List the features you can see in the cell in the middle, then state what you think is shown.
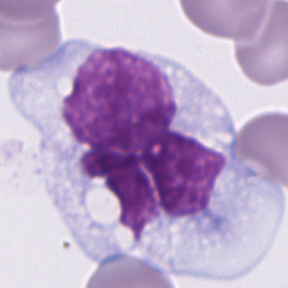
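I notice the nucleus is irregularly folded, with deep clefts dividing it into lobe-like parts. The chromatin looks finely lacy, with small pale spots rather than coarse dark clumps. Around it the cytoplasm is abundant and pale grey-blue, and a round clear vacuole lies just below the nucleus. This is a monocyte.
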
